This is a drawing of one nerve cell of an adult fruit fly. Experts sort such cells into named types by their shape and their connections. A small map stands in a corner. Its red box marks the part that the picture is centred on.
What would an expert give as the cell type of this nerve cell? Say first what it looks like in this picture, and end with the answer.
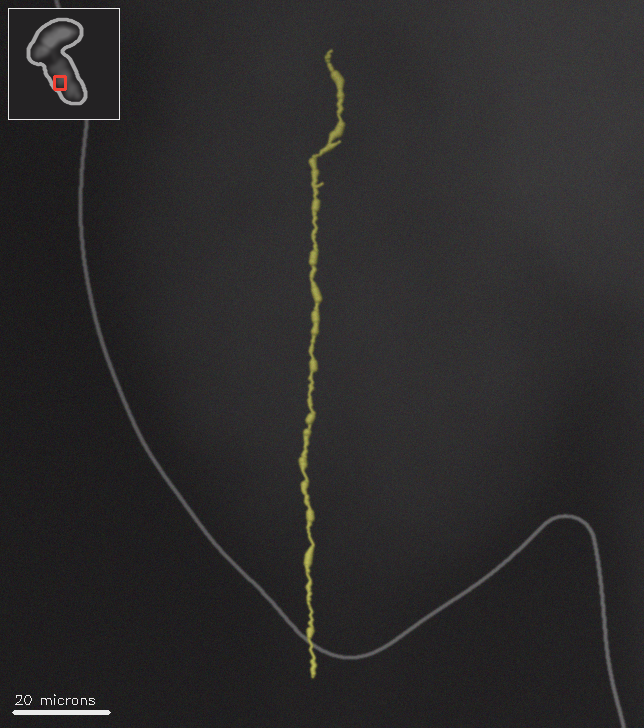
It lies in the nerve cord. No cell body is drawn. By the scale bar it is about 130 microns tall in this view. This is a sensory neuron entering the nerve cord. The cell type is SNpp47.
